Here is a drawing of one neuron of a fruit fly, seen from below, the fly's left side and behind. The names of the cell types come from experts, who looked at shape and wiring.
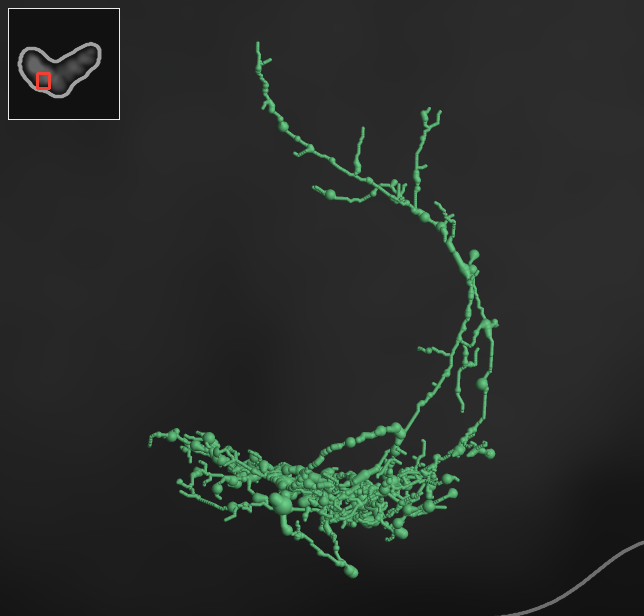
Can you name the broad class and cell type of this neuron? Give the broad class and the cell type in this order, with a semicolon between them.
central-brain intrinsic neuron; GNG250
